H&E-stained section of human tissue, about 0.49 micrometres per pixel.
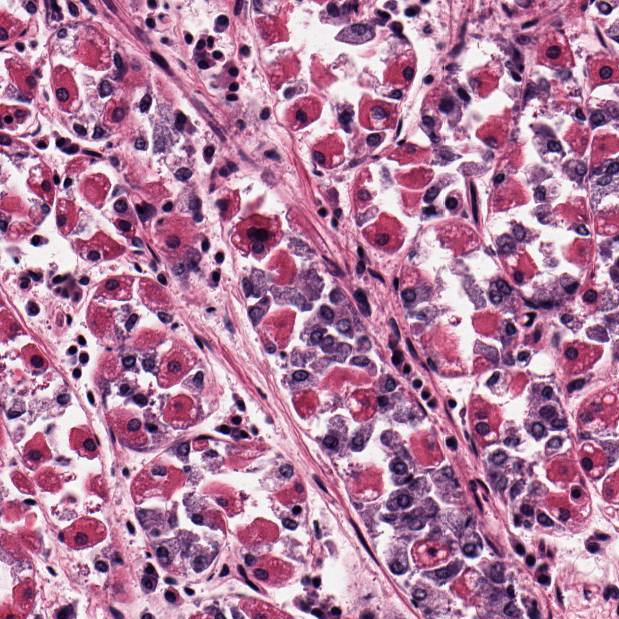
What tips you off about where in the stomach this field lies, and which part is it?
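Fundic glands. Cells lie in rounded nests and cords, parted by thin fibrous septa. Many cells across the field have abundant bright red eosinophilic cytoplasm, and others, with purple-grey granular cytoplasm, are intermingled with them inside the same nests.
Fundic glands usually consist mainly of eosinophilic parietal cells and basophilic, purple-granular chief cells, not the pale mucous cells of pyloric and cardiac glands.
Most cells have a single round nucleus.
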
